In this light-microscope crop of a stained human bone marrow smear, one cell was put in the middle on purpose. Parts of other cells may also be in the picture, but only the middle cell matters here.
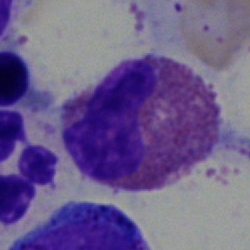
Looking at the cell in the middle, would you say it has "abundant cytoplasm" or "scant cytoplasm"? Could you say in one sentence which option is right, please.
Abundant cytoplasm fills the cell around its nucleus.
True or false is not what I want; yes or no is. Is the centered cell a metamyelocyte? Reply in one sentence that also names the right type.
No, that would be an eosinophil, not a metamyelocyte, for the cell at the centre.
